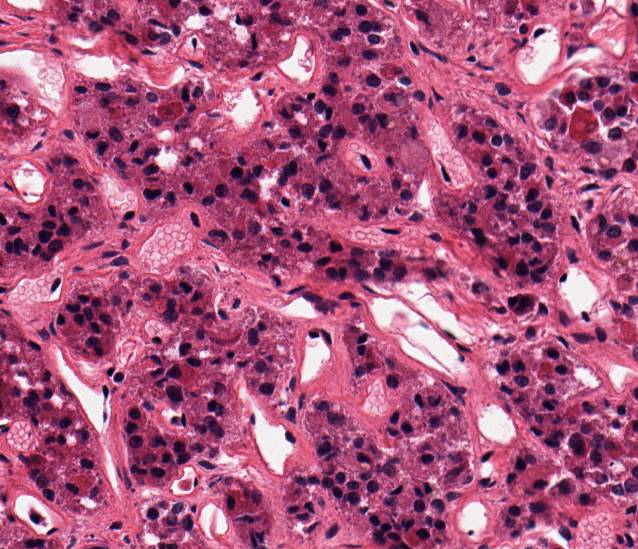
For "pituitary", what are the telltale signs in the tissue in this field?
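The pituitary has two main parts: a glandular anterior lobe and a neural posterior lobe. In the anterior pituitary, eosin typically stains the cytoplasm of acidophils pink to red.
Scattered cells here, for instance near the upper right and lower left, have brighter, deeply eosinophilic cytoplasm than their neighbours, which agrees with that. Most cells have granular purplish-pink cytoplasm, and the nuclei are small, round, darkly stained and fairly uniform from cell to cell.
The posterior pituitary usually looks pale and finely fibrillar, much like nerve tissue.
That does not fit this field, where cells lie in solid nests separated by thin pink fibrous septa throughout.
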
